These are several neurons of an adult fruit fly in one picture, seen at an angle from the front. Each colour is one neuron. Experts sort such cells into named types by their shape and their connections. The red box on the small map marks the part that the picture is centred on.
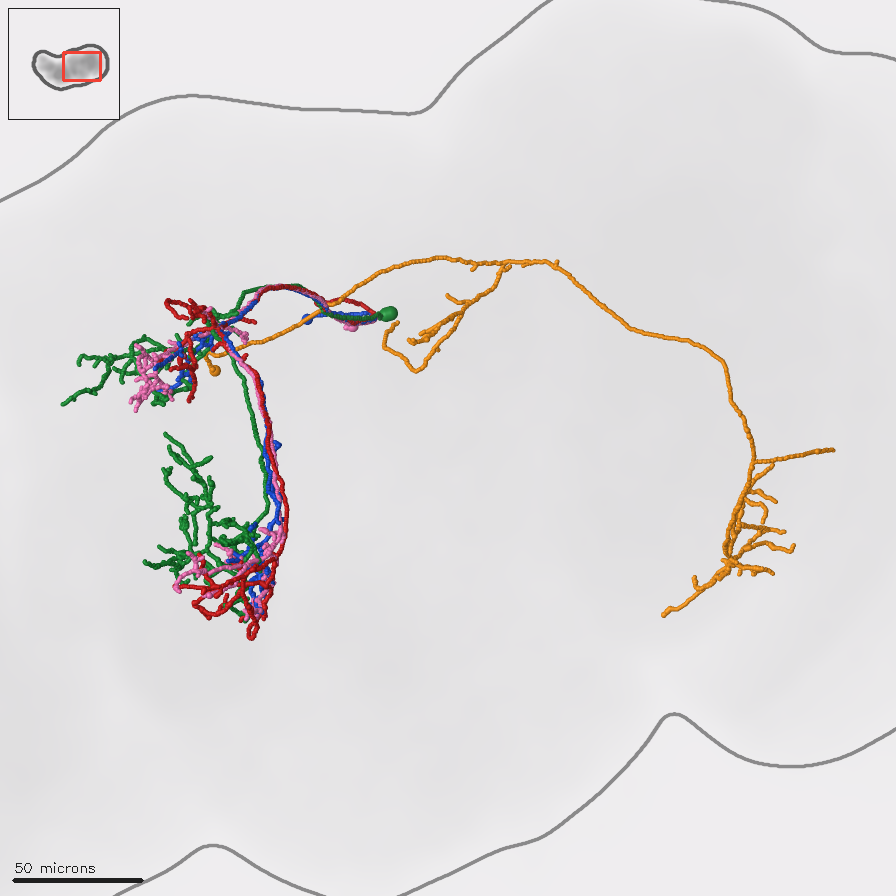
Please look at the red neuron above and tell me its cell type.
CB1523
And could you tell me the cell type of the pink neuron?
CB2995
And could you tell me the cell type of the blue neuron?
CB2902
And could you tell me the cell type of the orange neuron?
CB4096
